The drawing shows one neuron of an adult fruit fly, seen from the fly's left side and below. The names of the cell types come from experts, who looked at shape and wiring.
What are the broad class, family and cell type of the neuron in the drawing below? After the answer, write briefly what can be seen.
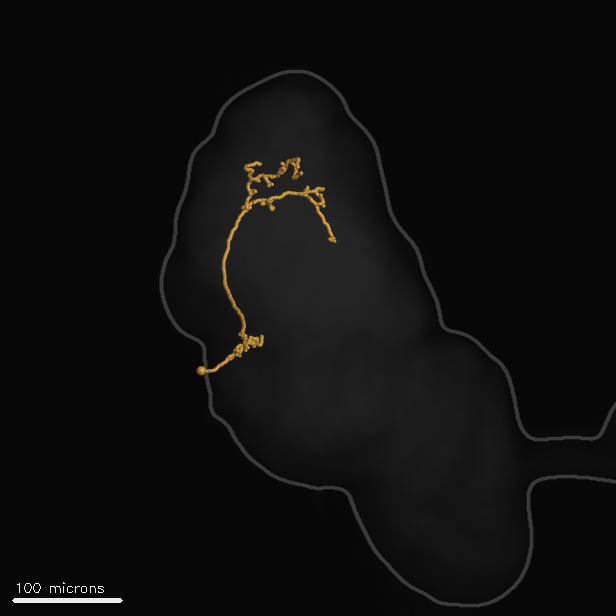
It is a central-brain intrinsic neuron. The family is hemilineage FLAa3. It is of cell type CB1008. From top to bottom in the picture it spans about 200 microns. As drawn here it is taller than it is wide.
